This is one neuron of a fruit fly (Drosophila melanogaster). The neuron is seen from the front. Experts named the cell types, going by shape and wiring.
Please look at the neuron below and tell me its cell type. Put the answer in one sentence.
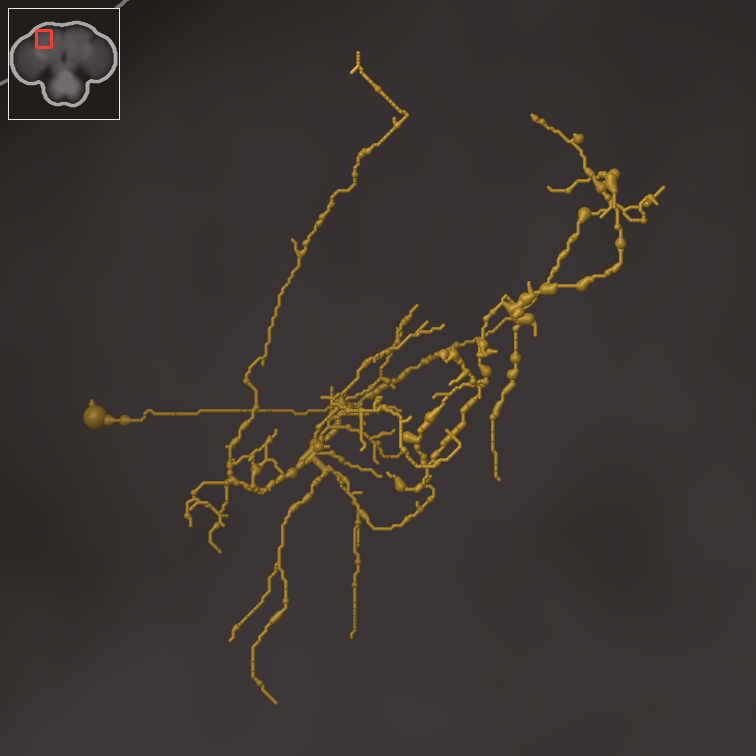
The cell type is LHPV5m1.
